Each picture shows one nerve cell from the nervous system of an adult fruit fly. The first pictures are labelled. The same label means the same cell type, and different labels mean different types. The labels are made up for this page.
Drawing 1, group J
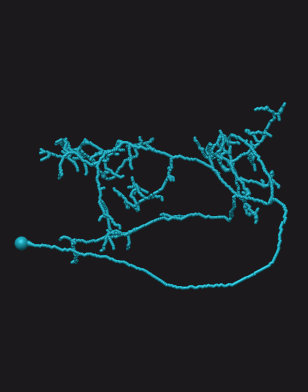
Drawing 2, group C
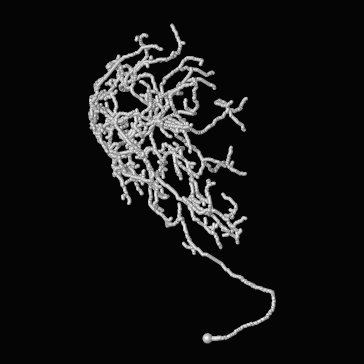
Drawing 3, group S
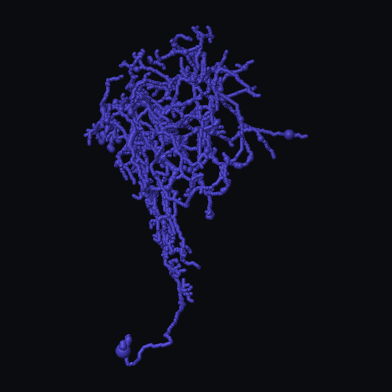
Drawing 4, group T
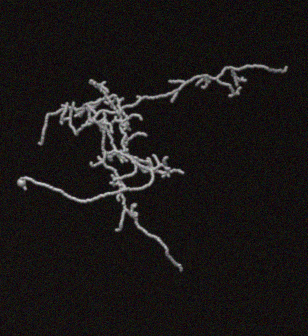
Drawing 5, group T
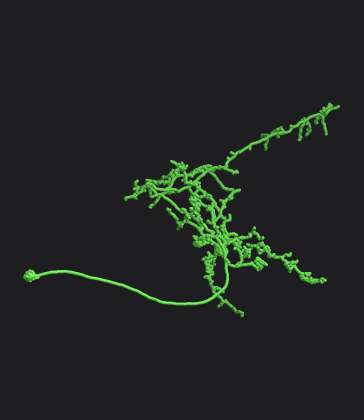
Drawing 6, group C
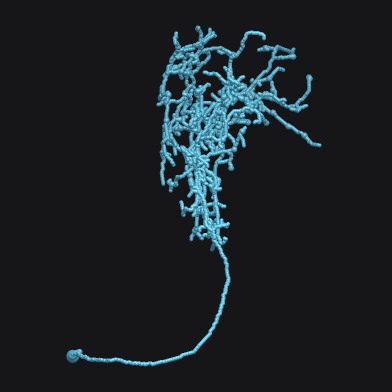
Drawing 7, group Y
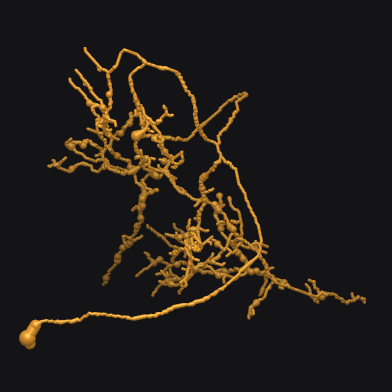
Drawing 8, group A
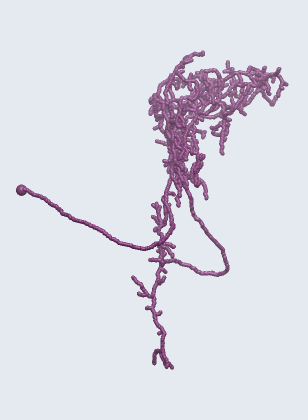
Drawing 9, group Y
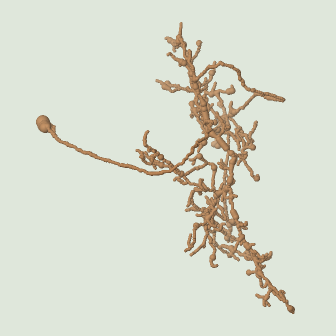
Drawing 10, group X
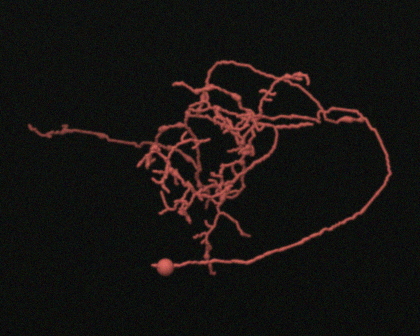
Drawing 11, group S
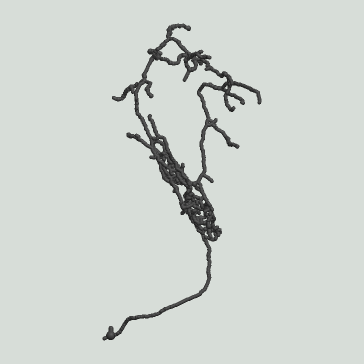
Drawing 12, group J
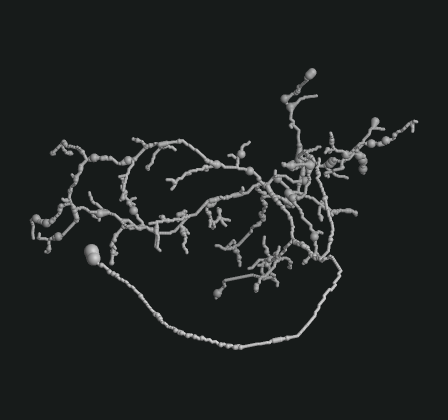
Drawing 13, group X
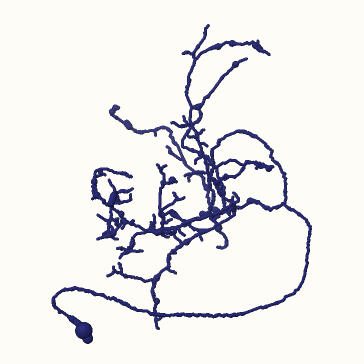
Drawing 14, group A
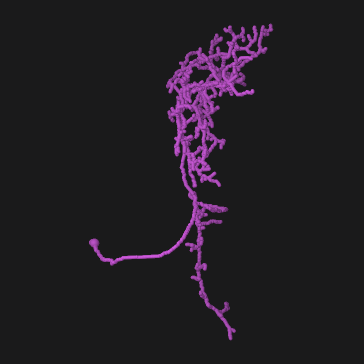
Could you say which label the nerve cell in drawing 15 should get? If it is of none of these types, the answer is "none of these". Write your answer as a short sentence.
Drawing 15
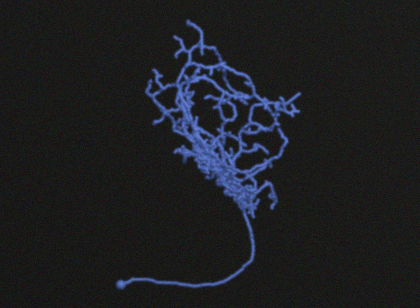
It belongs to group S.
